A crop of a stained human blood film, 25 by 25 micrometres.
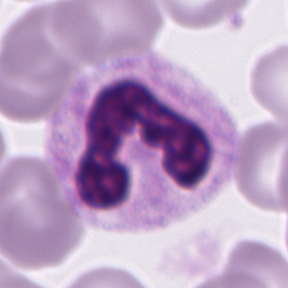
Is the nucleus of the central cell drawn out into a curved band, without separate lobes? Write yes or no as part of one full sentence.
Yes, in this cell the nucleus is a bent band with no separate lobes.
